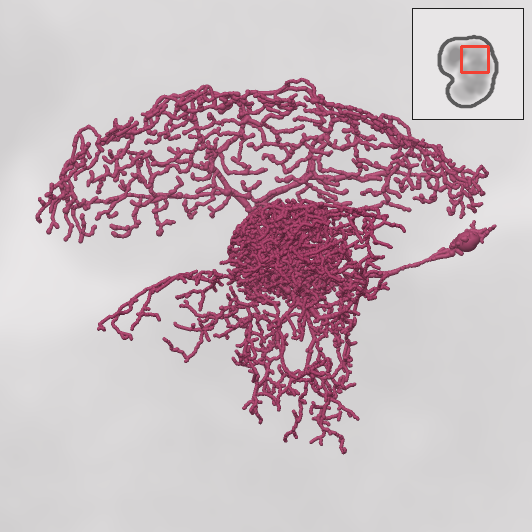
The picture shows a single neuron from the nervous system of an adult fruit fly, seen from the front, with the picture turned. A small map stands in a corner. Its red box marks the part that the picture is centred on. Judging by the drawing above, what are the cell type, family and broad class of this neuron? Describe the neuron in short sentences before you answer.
The picture shows more than a hundred branch ends. As drawn here it is about as wide as it is tall. The cell type is LoVC16. The family is LoVC. This is a visual centrifugal neuron.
